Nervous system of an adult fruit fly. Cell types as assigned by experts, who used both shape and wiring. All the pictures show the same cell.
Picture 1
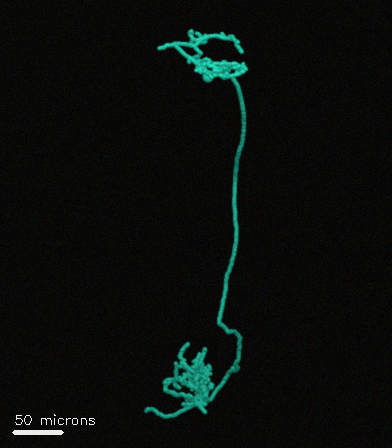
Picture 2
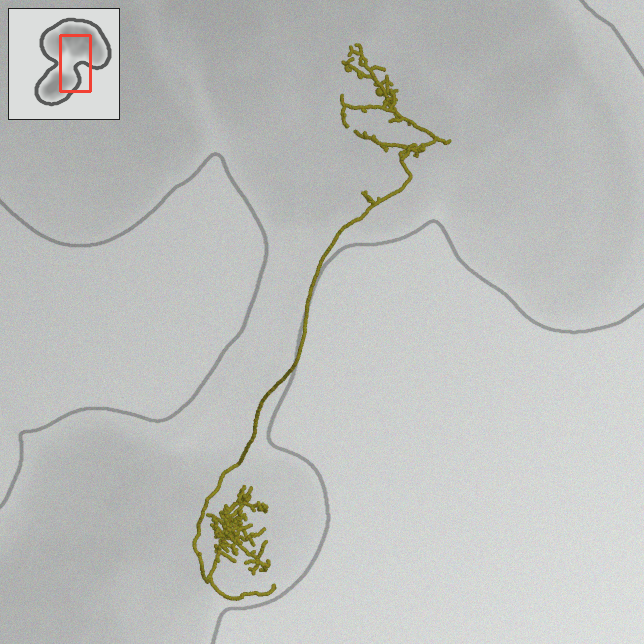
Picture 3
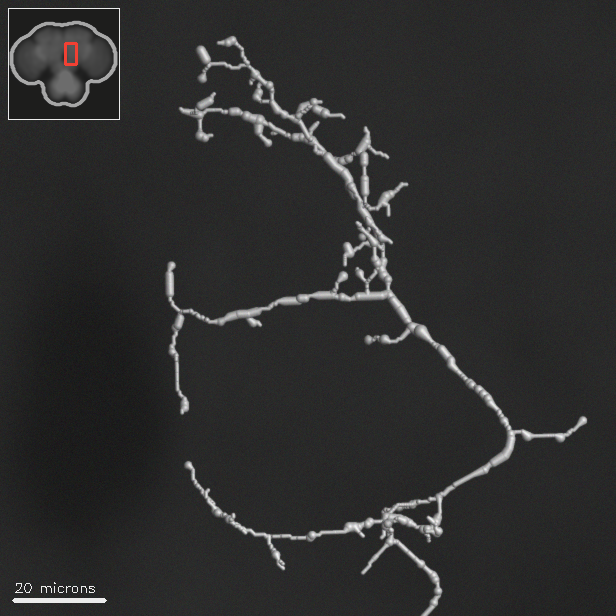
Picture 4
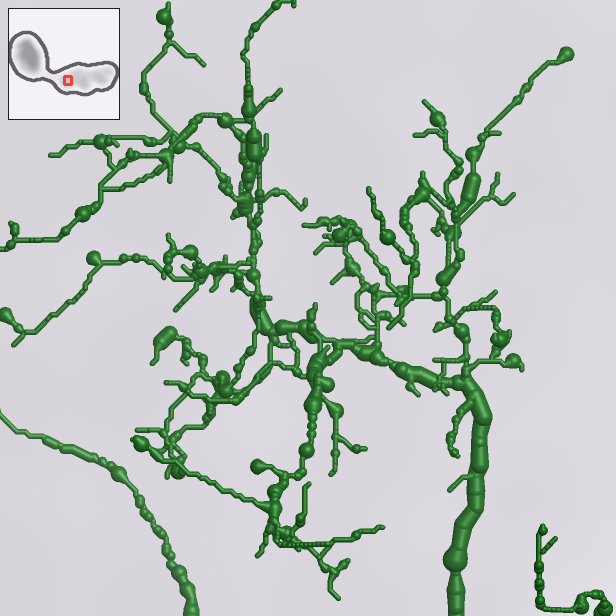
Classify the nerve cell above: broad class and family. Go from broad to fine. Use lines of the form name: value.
broad class: ascending neuron
family: hemilineage 04B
